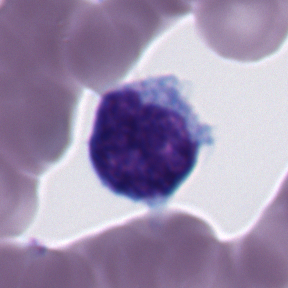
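Typical lymphocyte, the nucleated cell at the centre of a stained smear of human peripheral blood. Its roundish nucleus fills most of the cell, with no nucleolus visible. The cytoplasm lacks distinct granules, and its edge at the upper right is ragged with fine projections.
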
